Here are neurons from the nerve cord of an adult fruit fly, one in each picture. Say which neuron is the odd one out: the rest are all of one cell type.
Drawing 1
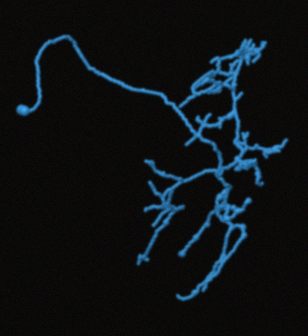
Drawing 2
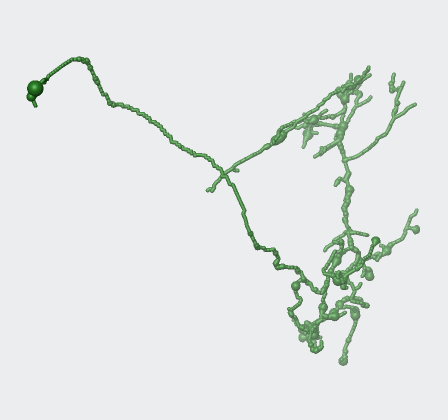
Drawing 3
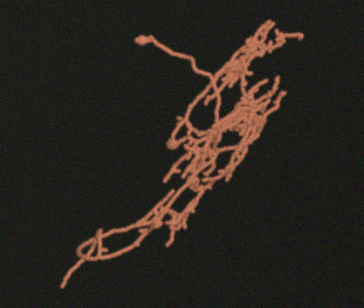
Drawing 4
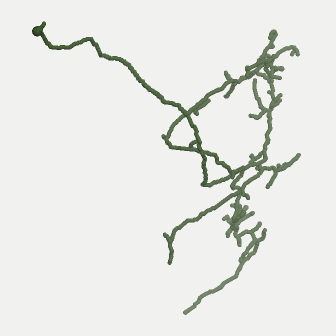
3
